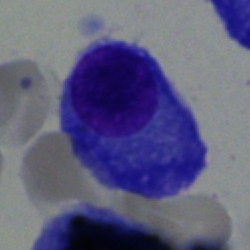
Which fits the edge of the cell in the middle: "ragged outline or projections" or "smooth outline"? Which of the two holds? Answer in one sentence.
It is a rough edge that this cell shows.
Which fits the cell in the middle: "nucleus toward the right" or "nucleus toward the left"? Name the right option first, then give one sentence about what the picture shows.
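Nucleus toward the left. The nucleus sits off-centre, toward the upper left of the cell.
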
